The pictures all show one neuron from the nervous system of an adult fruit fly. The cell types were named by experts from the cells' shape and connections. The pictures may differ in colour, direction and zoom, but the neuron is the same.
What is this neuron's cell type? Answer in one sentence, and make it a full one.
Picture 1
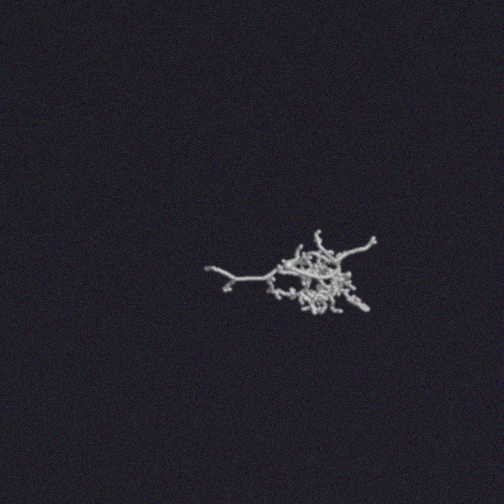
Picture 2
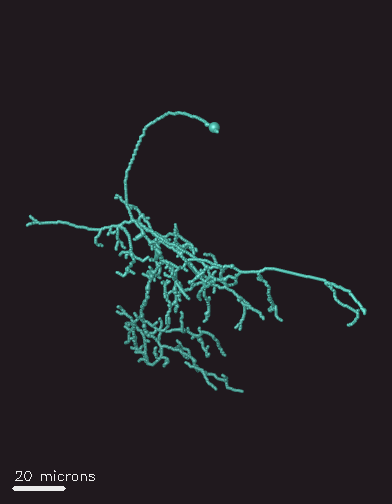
The cell type to which this neuron belongs is CL184.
